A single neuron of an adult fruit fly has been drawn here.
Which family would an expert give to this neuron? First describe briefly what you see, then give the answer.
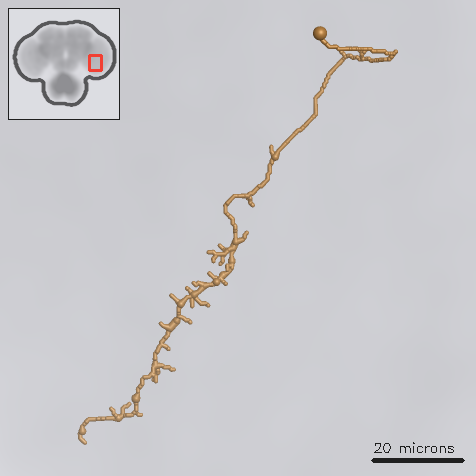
From top to bottom in the picture it spans about 90 microns. In this view it is taller than it is wide. This is an optic-lobe intrinsic neuron. Its family is Dm.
